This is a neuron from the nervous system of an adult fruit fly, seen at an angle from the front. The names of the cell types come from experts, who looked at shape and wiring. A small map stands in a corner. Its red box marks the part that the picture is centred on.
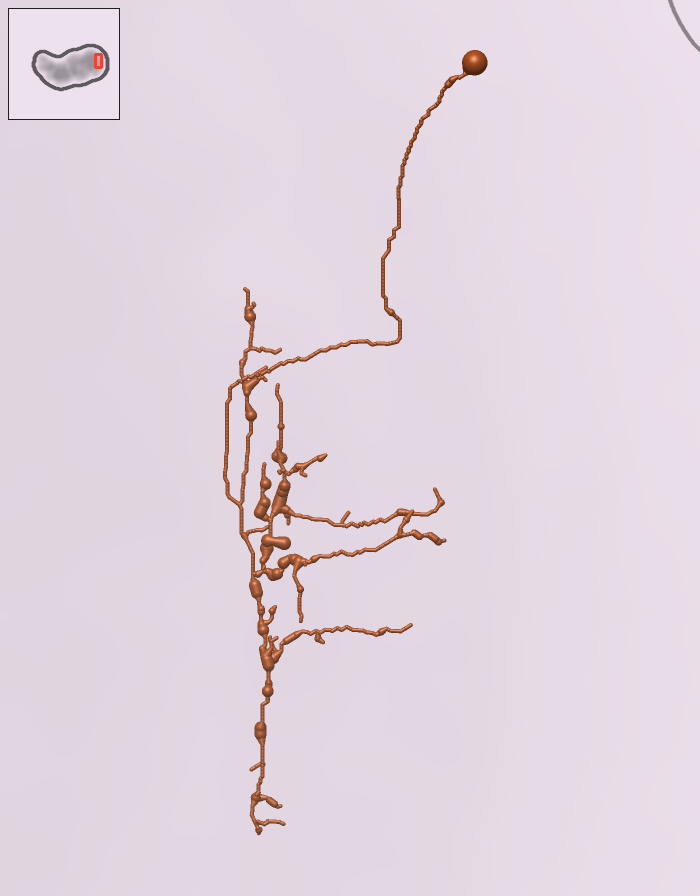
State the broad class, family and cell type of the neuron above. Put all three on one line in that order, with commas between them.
optic-lobe intrinsic neuron, Dm, Dm-DRA2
